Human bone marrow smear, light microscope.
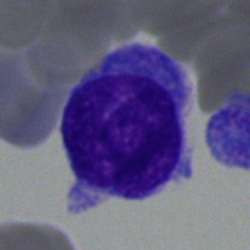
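Blast, the central cell in a stained bone marrow smear. Its scant cytoplasm lies mostly as a cap above the nucleus and shows no distinct granules. A small pointed cytoplasmic tag projects from the lower left of the cell. At the right edge of the picture, part of another nucleated cell is cut off.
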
